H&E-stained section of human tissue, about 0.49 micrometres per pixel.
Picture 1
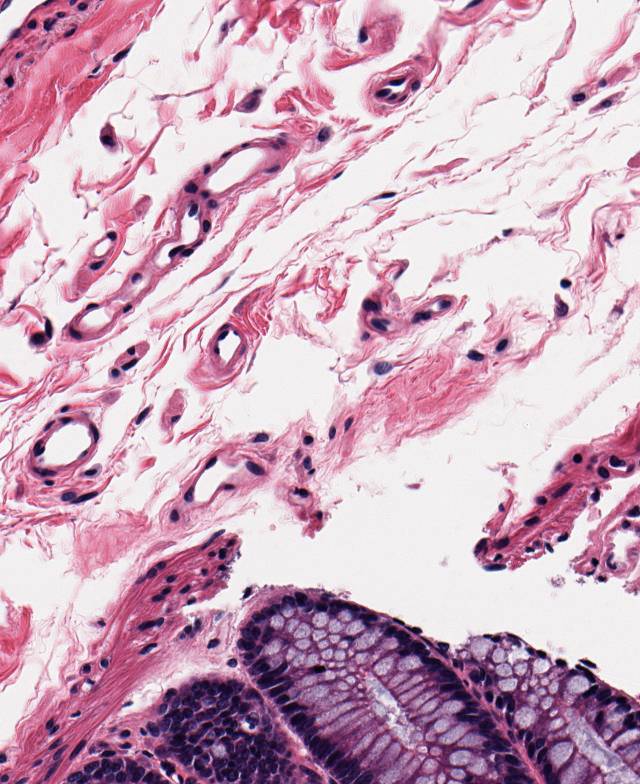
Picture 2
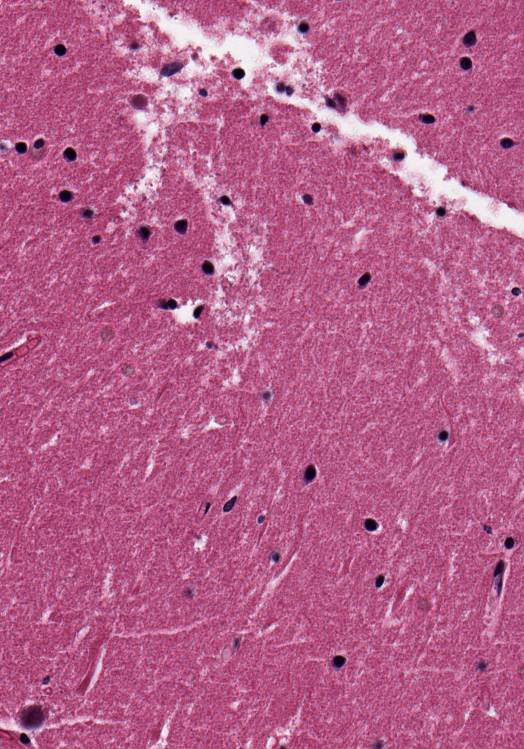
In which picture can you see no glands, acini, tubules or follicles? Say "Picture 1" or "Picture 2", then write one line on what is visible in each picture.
Picture 2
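In picture 1: Glandular epithelium lies along the bottom edge of the field, with loose connective tissue filling the upper part.
In picture 2: No epithelium, glands or fat cells are present anywhere in the field.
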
